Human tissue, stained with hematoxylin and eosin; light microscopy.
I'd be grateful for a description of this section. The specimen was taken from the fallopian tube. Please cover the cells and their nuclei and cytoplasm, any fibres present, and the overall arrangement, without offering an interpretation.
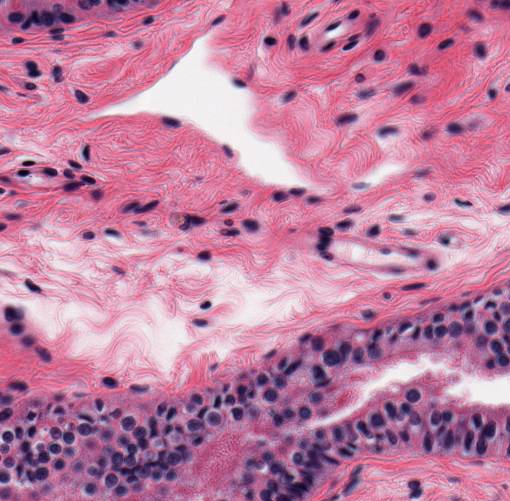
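Pink fibrous stroma occupies the upper two-thirds of the field, its wavy collagen fibres running mostly horizontally or obliquely. Dark, elongated, spindle-shaped nuclei are scattered between the fibres. Along the bottom runs a densely cellular band of crowded cells with small, round, dark nuclei.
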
